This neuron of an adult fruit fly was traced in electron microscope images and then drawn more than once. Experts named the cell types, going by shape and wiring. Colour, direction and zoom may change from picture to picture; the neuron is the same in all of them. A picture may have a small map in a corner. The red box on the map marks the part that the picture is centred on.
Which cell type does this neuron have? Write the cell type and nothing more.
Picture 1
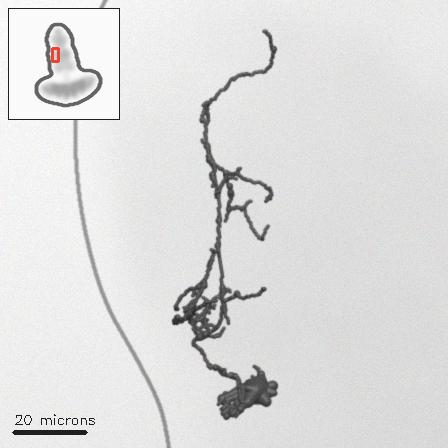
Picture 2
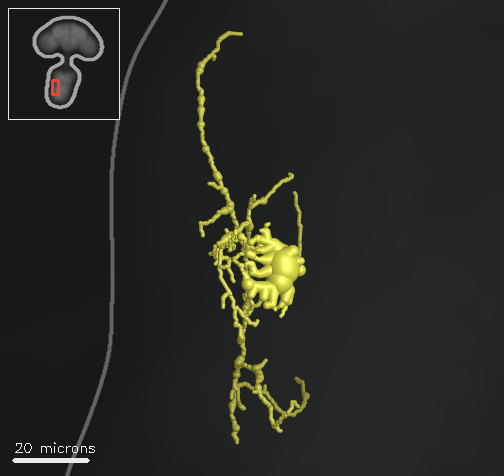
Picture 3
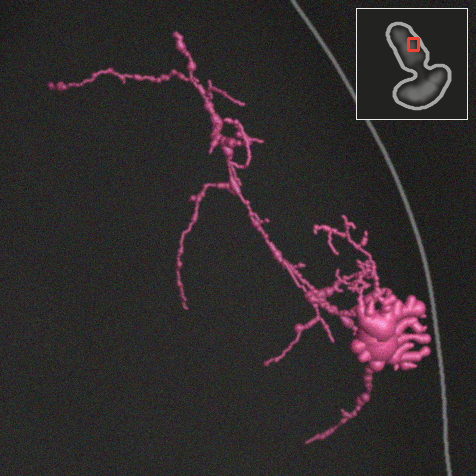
MNml80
